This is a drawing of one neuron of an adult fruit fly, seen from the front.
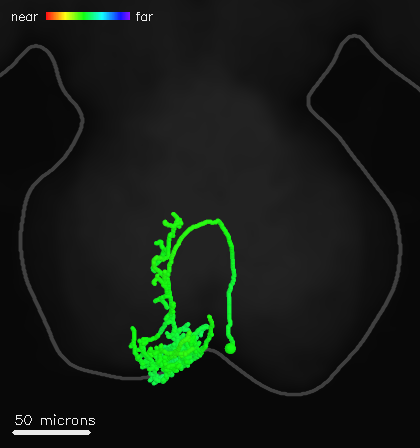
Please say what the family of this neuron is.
hemilineage 12B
